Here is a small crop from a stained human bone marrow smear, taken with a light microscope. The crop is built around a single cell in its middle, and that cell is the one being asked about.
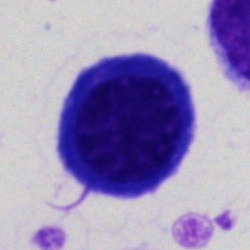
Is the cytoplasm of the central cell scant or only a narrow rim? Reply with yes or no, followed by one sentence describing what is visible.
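Yes. The cytoplasm forms a thin rim around the nucleus.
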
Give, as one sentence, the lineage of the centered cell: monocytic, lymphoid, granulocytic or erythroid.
The cell at the center of this crop is of erythroid lineage.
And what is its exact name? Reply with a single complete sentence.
At the center of the crop sits an erythroblast.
